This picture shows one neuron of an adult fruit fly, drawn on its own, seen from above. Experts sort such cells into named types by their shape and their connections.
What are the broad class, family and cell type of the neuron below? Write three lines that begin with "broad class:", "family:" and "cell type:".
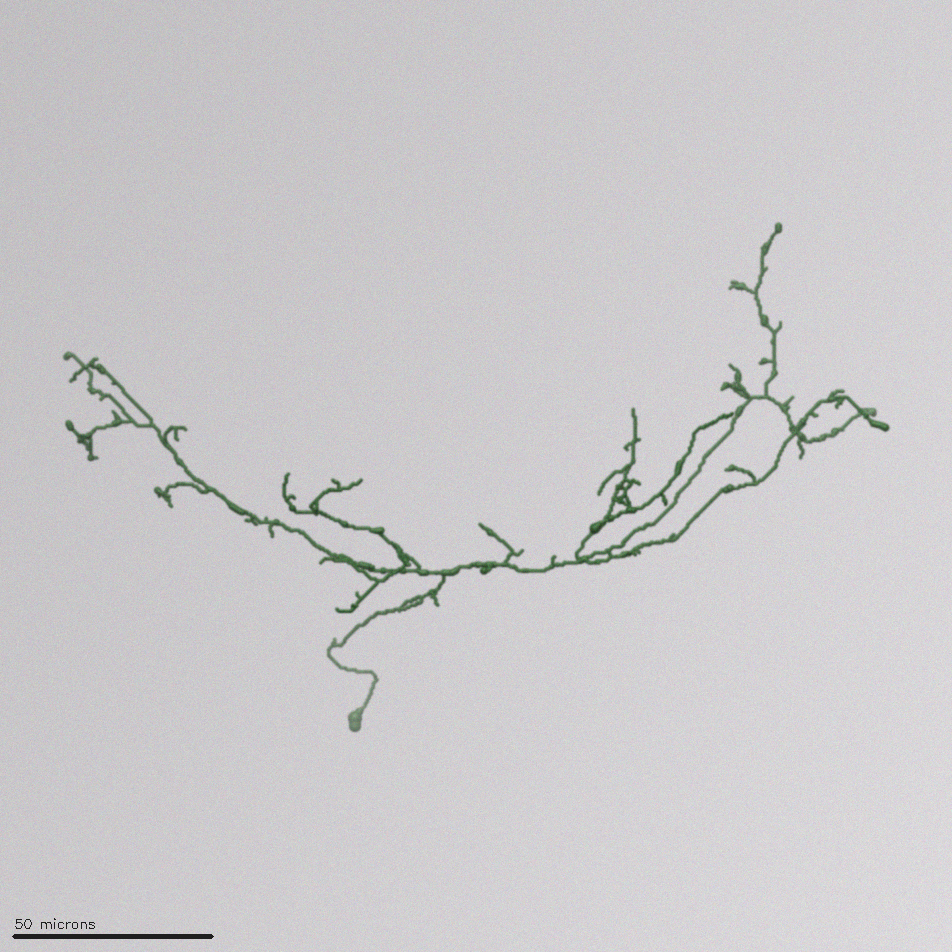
broad class: nerve-cord intrinsic neuron
family: hemilineage 12B
cell type: IN12B066_a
